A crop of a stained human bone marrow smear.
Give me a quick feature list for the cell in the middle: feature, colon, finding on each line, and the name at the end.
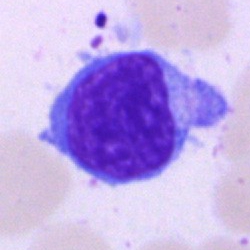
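Nucleus position: toward the left, leaving a wider band of cytoplasm on the right
Cytoplasm colour: deep blue
Right side: a paler, mottled bulge of cytoplasm
Granules: none distinct
Cell: lymphocyte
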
